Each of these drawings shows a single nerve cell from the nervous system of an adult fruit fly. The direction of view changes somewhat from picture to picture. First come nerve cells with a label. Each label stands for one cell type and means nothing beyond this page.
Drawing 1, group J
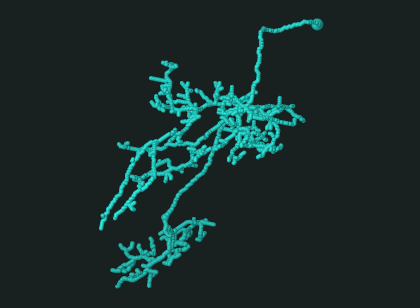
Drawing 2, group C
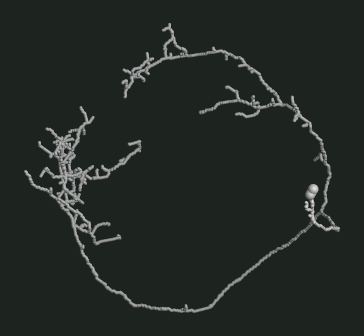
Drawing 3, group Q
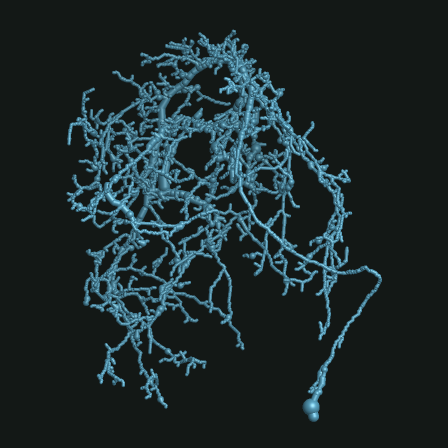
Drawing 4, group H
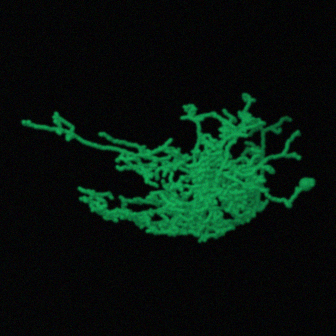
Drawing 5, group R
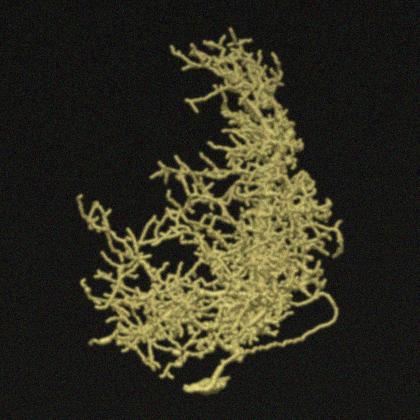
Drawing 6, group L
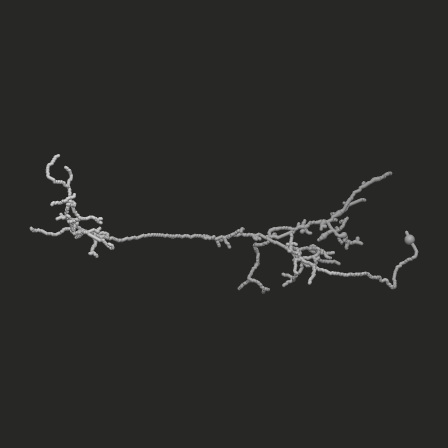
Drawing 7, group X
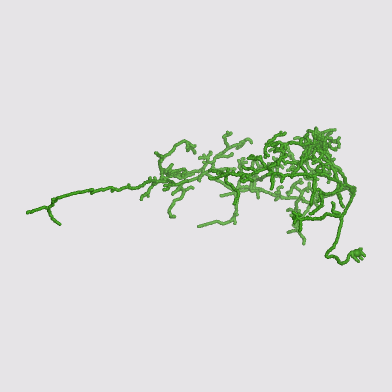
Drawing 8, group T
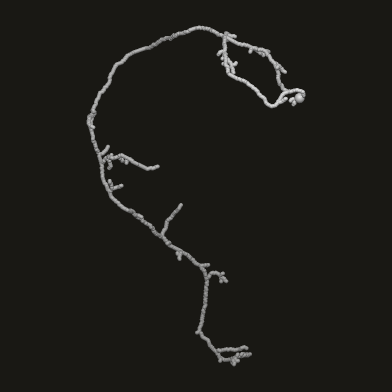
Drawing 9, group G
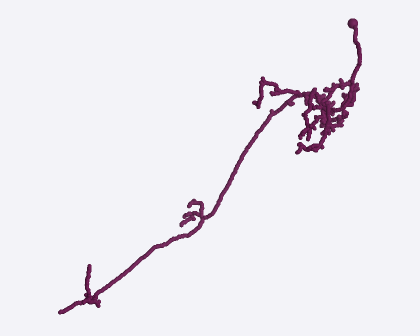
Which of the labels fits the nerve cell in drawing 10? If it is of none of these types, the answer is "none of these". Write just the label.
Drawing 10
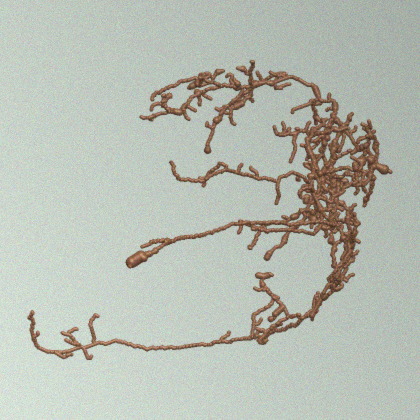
none of these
